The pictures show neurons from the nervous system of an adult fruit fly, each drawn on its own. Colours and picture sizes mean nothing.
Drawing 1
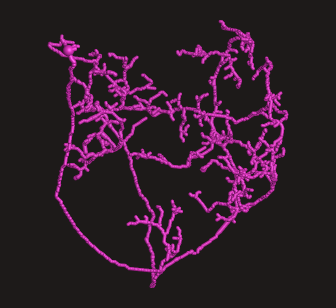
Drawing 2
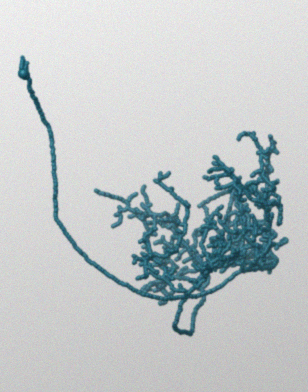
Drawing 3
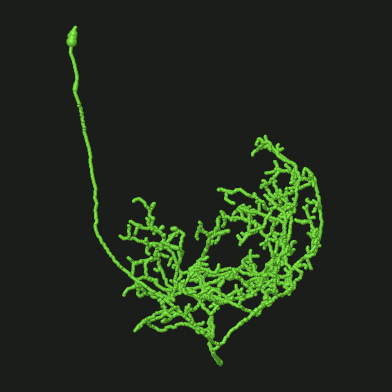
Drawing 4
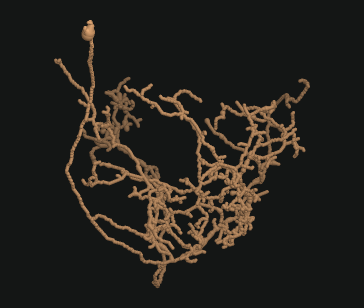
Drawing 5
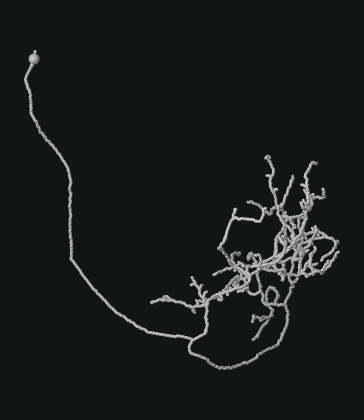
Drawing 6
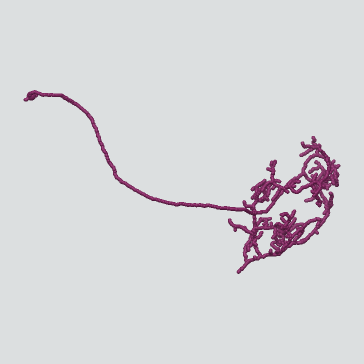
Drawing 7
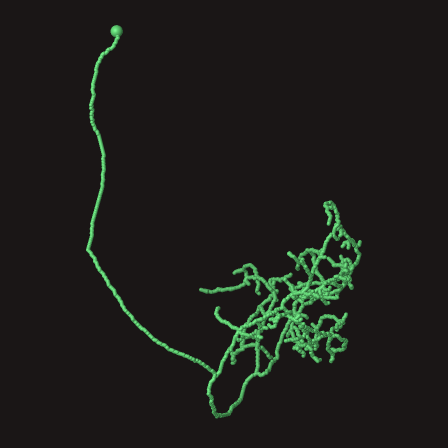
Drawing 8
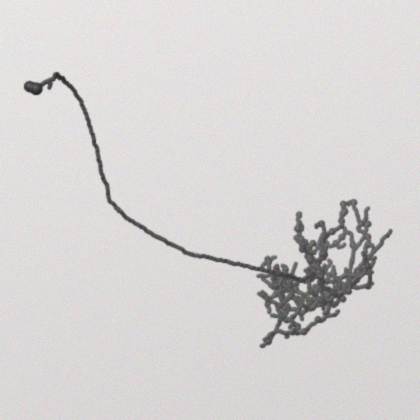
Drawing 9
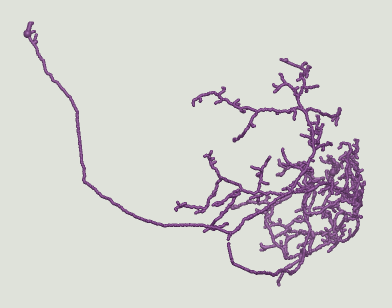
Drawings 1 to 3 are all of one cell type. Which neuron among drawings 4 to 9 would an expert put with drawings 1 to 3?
Drawing 9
